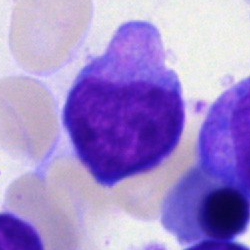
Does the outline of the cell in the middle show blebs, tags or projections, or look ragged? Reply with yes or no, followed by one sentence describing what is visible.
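Yes. The cell outline is irregular, with a broad rounded bulge of cytoplasm projecting from its top.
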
